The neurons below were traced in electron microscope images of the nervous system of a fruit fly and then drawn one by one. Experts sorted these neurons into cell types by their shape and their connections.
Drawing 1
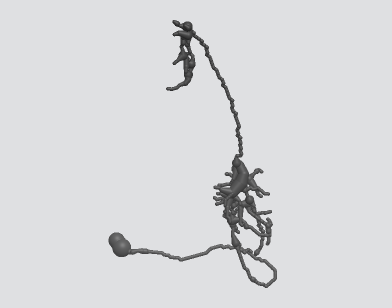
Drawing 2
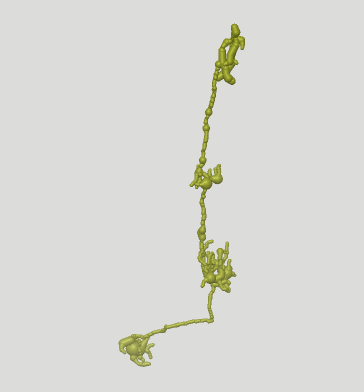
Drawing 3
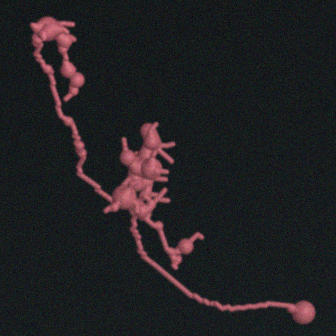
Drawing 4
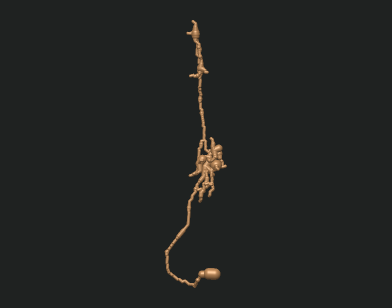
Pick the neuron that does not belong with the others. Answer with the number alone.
2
